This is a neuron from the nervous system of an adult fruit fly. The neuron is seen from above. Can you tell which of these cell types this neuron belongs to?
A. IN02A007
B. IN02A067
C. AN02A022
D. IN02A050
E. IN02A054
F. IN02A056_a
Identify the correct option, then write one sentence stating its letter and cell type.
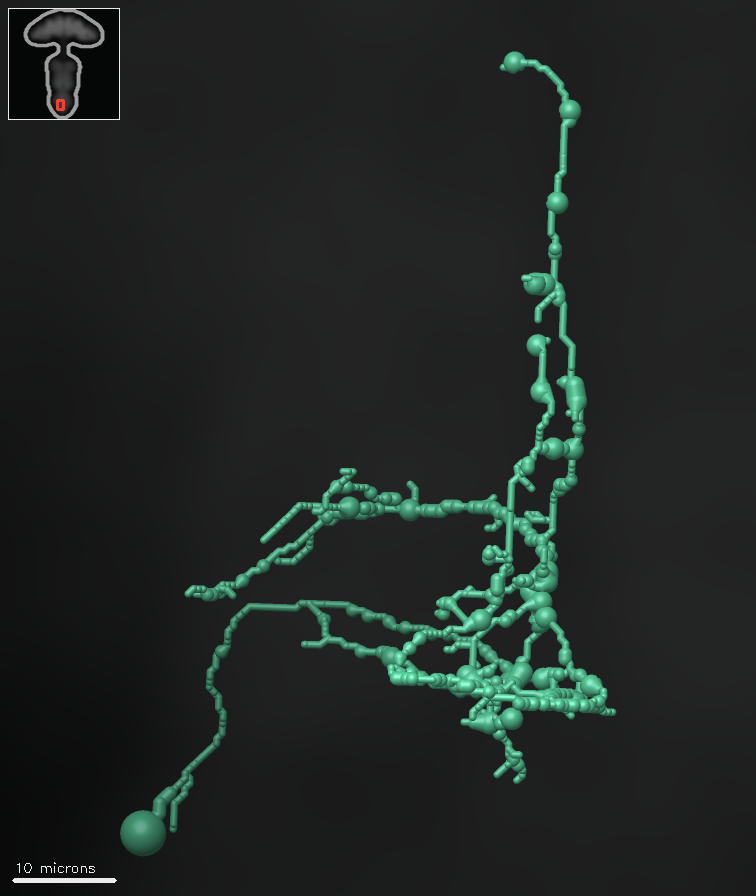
For the neuron, the cell type is IN02A054, which is option E.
